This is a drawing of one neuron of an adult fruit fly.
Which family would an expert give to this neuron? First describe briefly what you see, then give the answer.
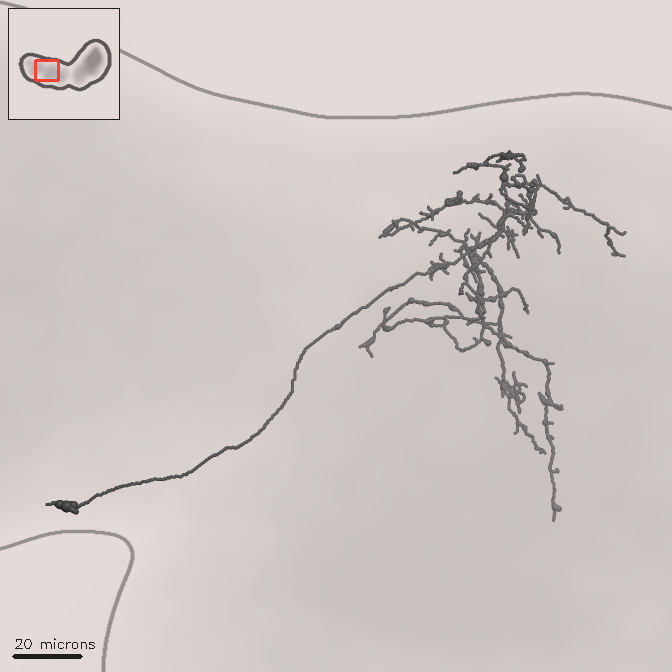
The cell body can be seen at the lower left of the picture. By the scale bar it is about 170 microns wide in this view. The picture shows dozens of branch ends. It is a nerve-cord intrinsic neuron. The family is hemilineage 03B.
